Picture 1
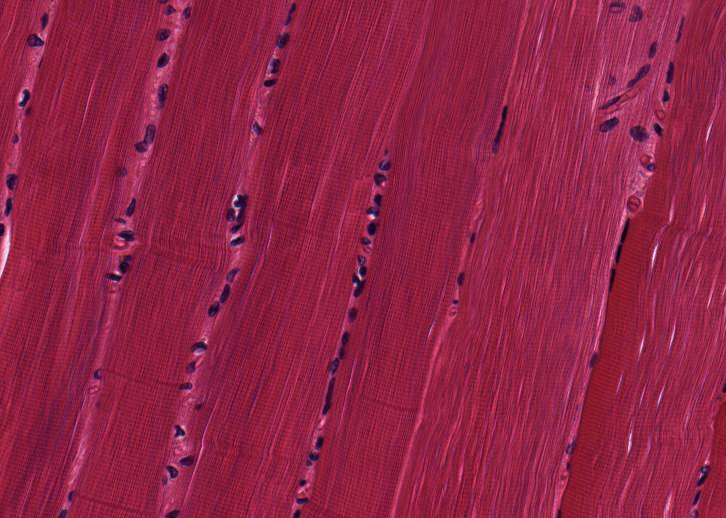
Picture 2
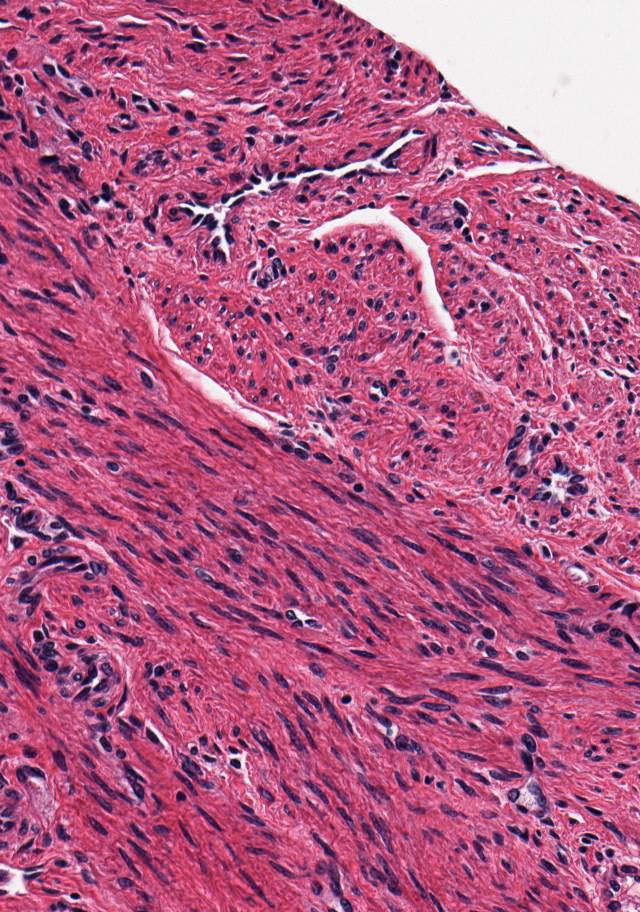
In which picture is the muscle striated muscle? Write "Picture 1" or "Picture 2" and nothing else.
Picture 1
